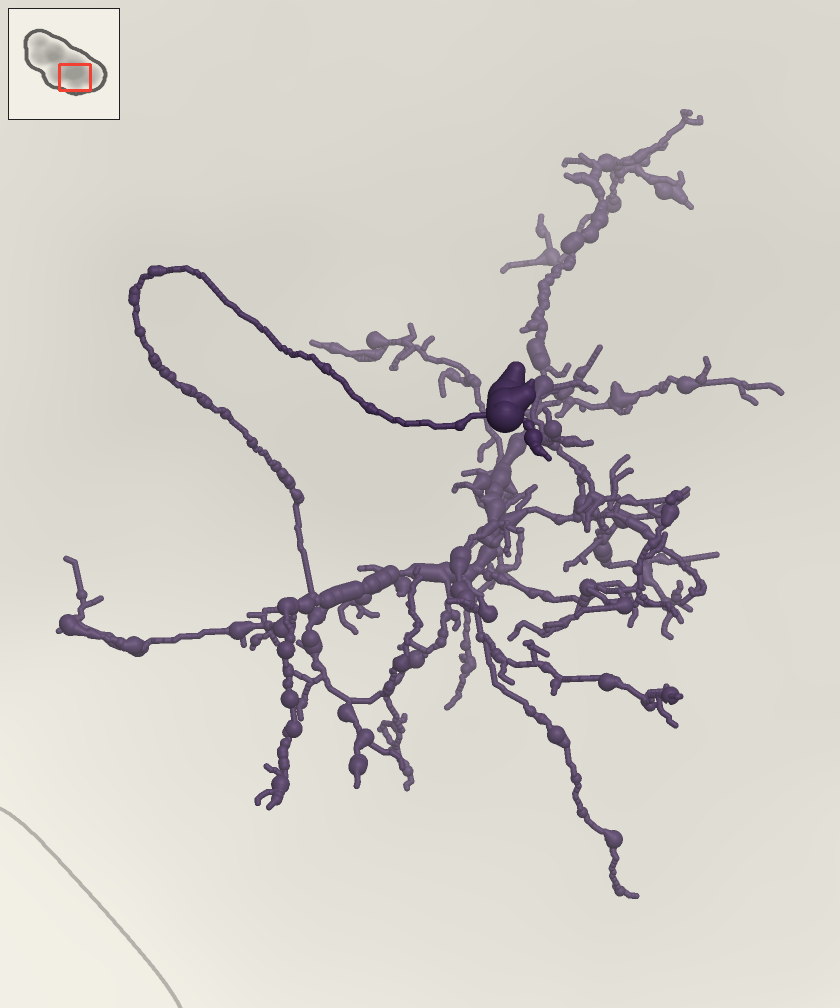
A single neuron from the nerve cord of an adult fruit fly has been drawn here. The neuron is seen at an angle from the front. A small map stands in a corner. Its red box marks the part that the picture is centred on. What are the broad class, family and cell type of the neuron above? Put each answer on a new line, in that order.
nerve-cord intrinsic neuron
hemilineage 19A
IN19A120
